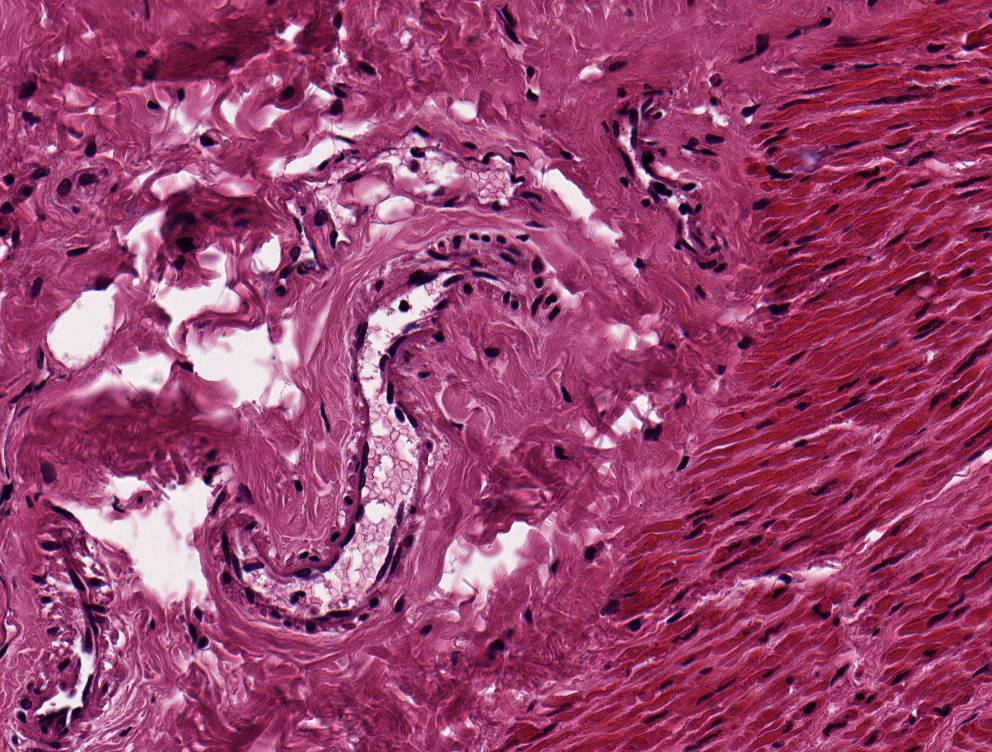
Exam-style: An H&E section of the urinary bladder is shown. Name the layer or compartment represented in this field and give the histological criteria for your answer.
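Here we have loose connective tissue, the paler pink fibrous stroma. No epithelium or glands appear anywhere.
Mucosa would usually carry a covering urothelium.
In the centre lies a thin-walled vessel with a curved, S-shaped lumen.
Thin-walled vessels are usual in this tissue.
Deeply red muscle fibres take the right third, and irregular empty white clefts break up the left half.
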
